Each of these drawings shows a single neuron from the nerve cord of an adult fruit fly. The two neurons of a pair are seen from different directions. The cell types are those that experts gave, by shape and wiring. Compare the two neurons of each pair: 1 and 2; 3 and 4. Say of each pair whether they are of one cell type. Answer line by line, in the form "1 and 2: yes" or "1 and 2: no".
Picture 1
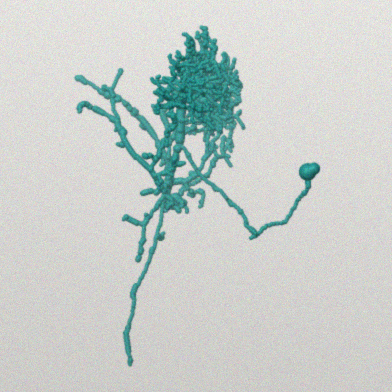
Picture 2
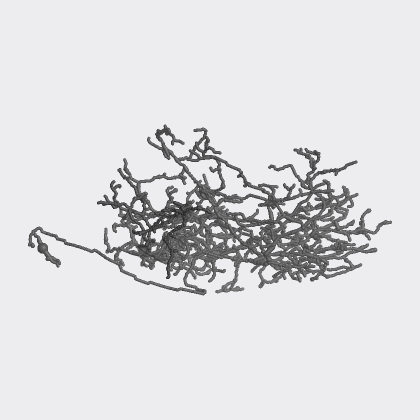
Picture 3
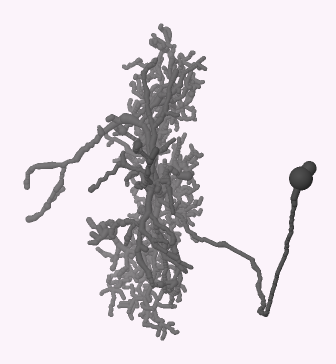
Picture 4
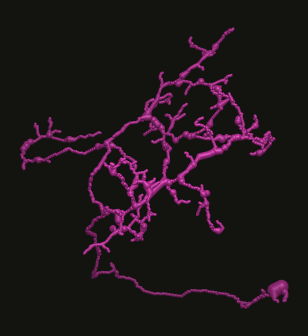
1 and 2: no
3 and 4: no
